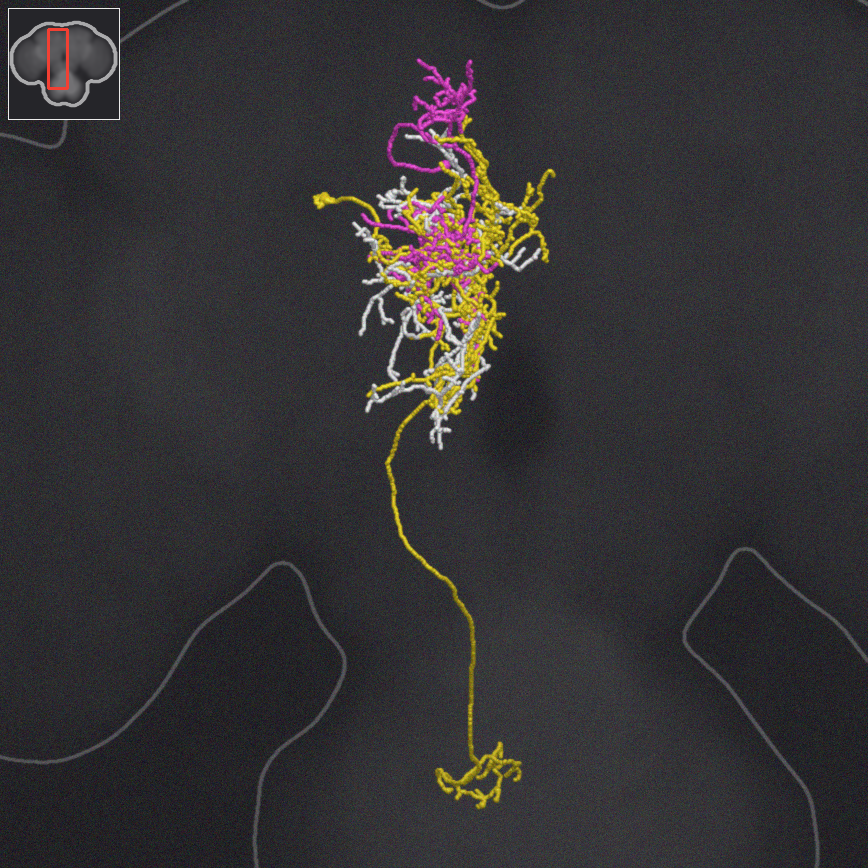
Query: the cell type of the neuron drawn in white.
PS318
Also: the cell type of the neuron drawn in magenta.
IB022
